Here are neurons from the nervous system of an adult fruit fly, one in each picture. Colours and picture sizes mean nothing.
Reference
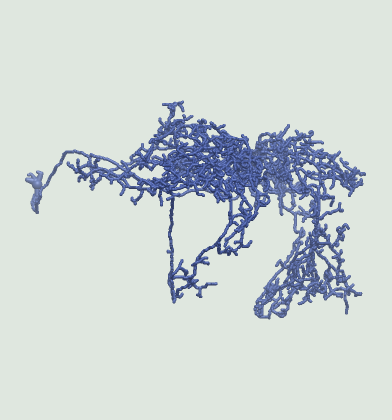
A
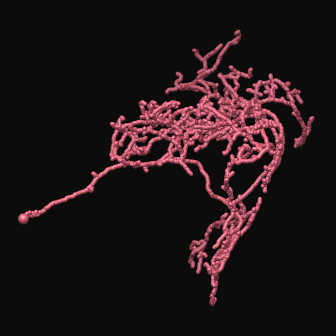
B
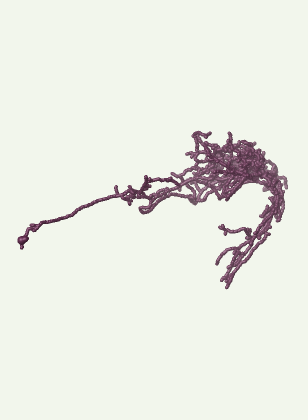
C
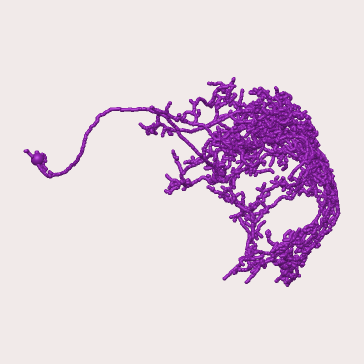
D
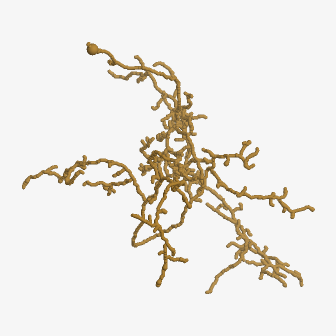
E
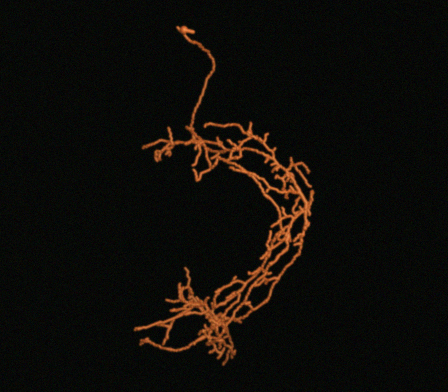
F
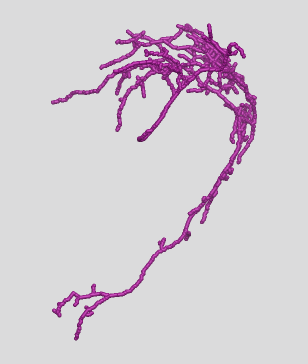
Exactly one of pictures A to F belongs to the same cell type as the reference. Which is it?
C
